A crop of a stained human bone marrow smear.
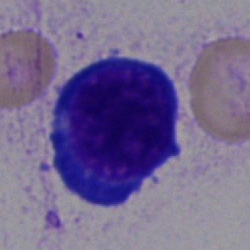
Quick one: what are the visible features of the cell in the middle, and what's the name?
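The cell is roughly round, its edge slightly uneven and bumpy, with small blunt bulges sticking out on the right. A narrow rim of deep, intense blue cytoplasm is widest along the lower edge. The cell is an erythroblast.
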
